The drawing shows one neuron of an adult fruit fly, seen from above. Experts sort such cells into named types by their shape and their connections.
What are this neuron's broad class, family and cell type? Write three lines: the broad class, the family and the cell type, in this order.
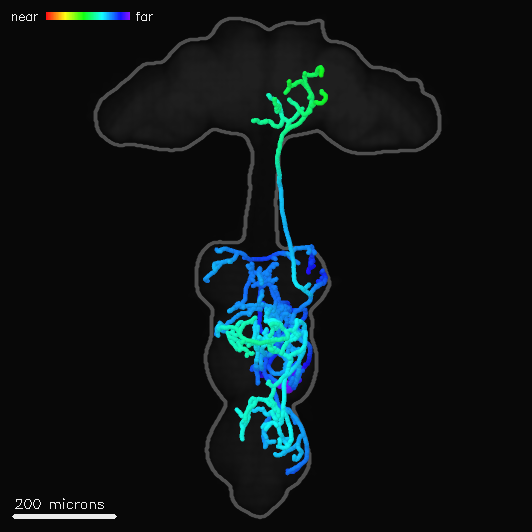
ascending neuron
hemilineage 27X
vMS16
